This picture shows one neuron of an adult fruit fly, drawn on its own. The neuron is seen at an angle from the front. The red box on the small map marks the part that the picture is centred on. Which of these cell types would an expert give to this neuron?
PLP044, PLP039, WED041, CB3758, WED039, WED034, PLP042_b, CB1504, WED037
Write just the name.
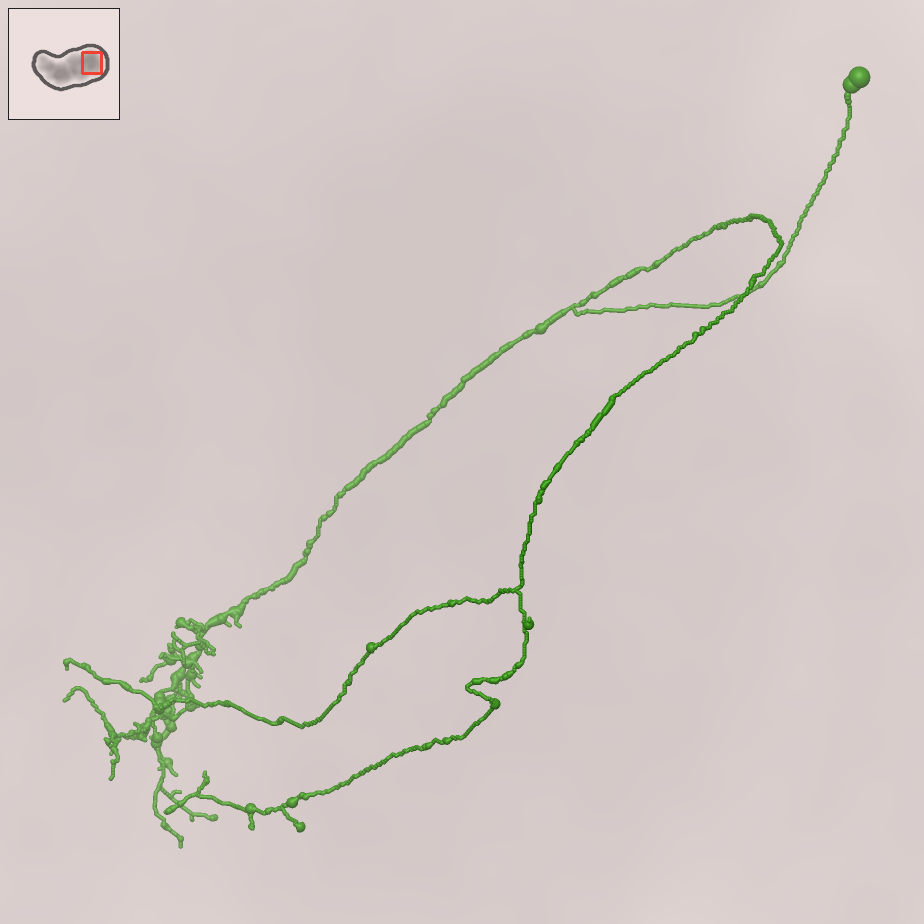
WED037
